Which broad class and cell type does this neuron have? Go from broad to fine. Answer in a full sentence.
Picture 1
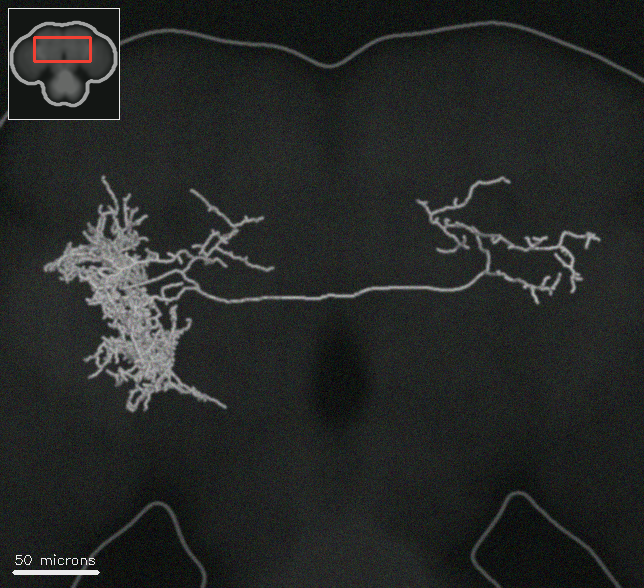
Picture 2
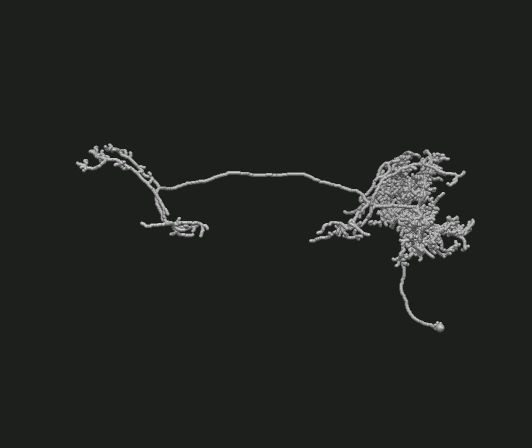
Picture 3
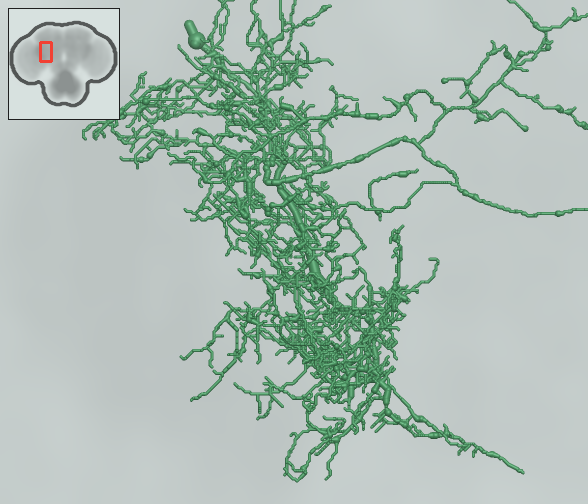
A central-brain intrinsic neuron, type AVLP575.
